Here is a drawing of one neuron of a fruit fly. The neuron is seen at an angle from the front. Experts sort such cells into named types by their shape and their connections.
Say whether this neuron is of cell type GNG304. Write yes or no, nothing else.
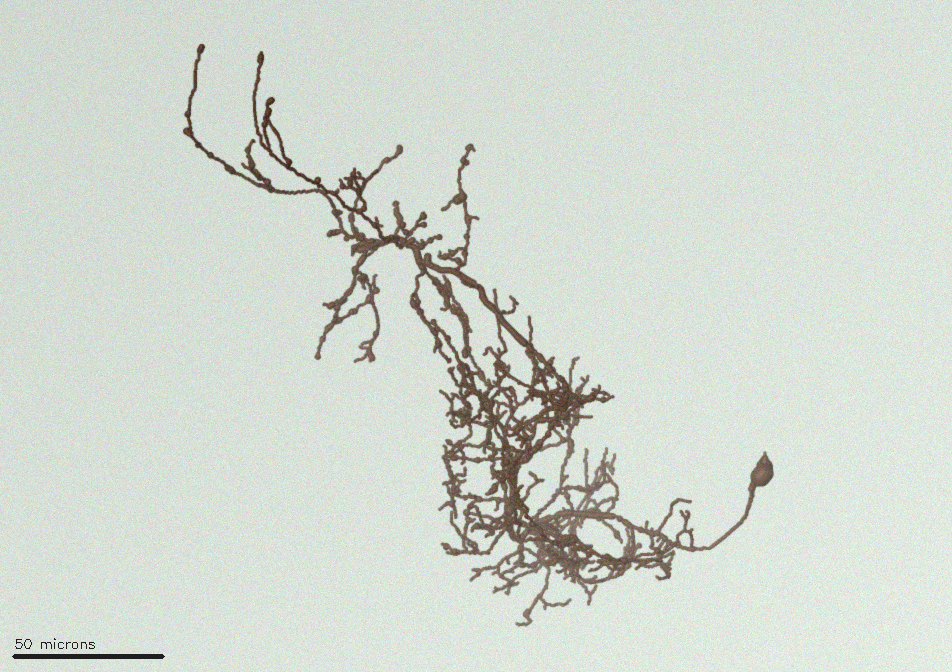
yes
